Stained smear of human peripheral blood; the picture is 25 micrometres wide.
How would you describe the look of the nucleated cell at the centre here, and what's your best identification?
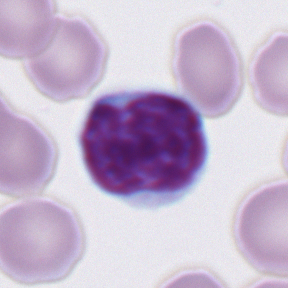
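Size comes first: the cell is about 11 micrometres across, and its nucleus, about 11 by 9 micrometres, fills about 80% of the cell's area. Next, the nucleus shape, with a shallow notch in its upper edge. Then the chromatin, which is dark purple and coarsely clumped. Finally the cytoplasm, a pale blue rim whose widest band lies below the nucleus. It is a typical lymphocyte.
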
